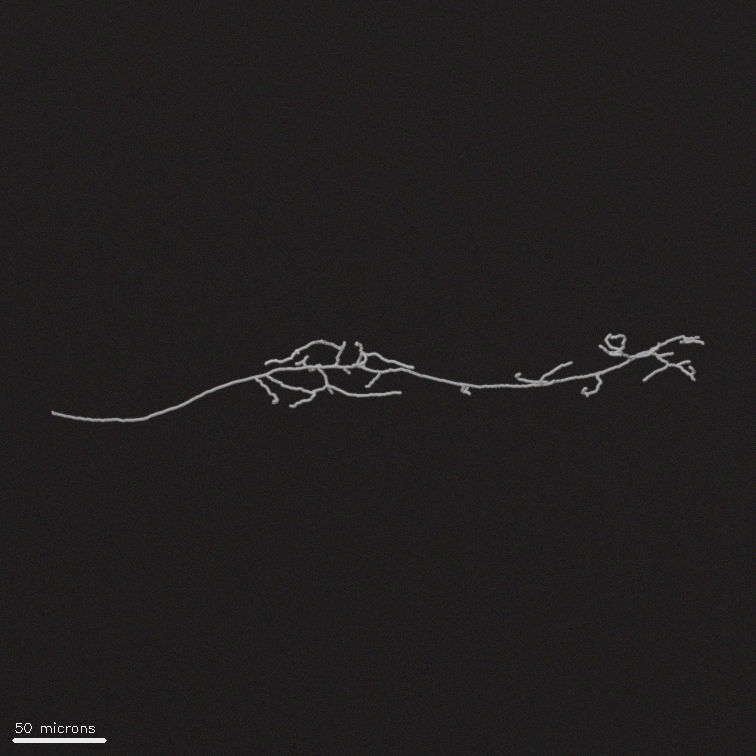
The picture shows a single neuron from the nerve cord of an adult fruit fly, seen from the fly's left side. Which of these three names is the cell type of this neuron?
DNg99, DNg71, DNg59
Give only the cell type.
DNg71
